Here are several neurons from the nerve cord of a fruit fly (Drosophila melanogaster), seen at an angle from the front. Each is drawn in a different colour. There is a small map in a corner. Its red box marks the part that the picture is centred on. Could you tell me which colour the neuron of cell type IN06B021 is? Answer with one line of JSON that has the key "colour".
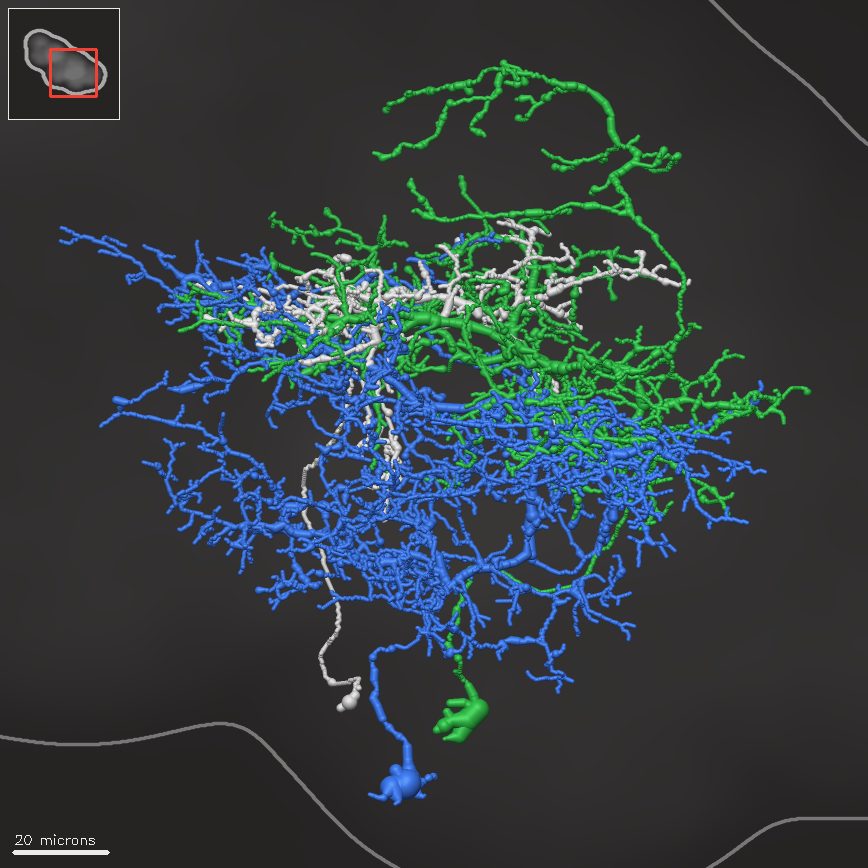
{"colour": "blue"}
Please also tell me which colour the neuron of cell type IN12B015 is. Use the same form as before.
{"colour": "green"}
